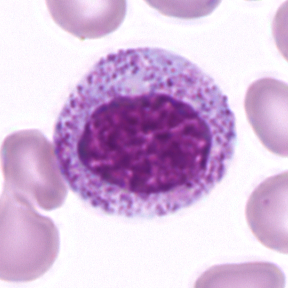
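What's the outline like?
Round and smooth.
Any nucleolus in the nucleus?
No distinct one is visible.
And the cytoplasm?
Crowded with purple granules, apart from a pale area with few granules above the nucleus.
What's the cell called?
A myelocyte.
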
